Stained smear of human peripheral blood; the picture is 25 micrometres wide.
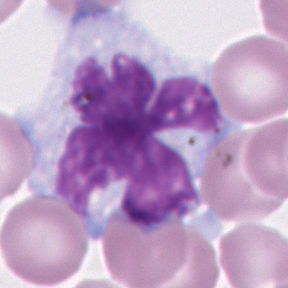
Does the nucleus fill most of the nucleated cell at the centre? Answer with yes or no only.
No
